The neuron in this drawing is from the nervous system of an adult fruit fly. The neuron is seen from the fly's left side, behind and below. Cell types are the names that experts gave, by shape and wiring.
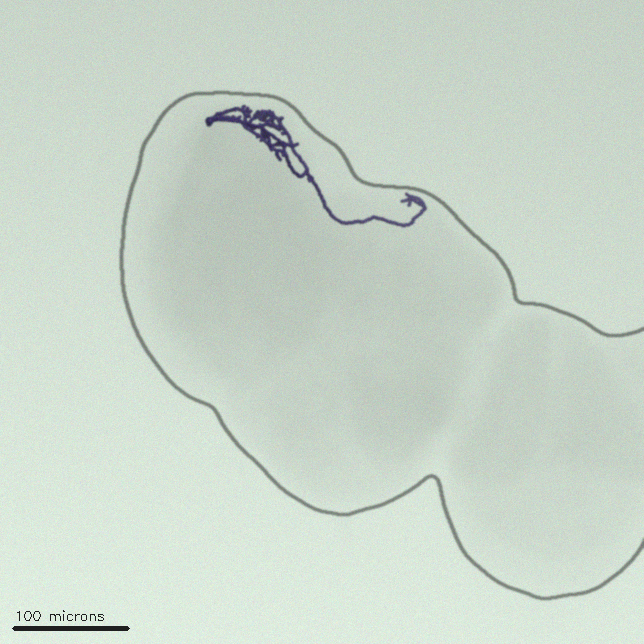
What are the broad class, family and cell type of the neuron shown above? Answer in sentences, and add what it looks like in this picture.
It is a central-brain intrinsic neuron. The family is hemilineage LHp2. Its cell type is CB3055. By the scale bar it is about 190 microns wide in this view. In this view it is wider than it is tall.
